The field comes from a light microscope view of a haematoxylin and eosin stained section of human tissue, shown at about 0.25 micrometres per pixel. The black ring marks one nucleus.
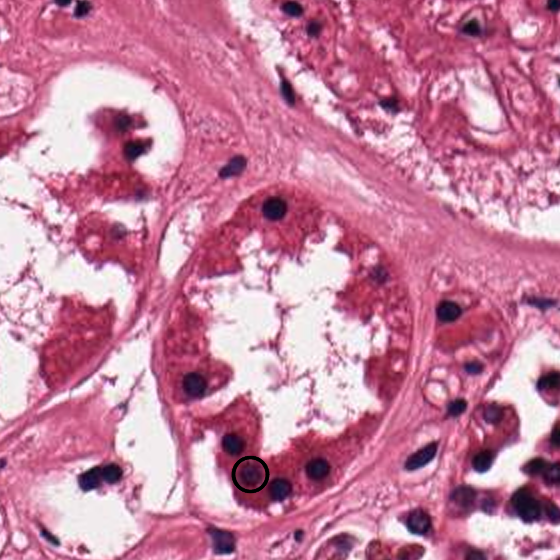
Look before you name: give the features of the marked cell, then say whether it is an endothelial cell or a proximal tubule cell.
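The nucleus lies toward the base of the cell, near the outer wall of the tubule. The cytoplasm is deep red and dense, and its edge facing the lumen is ragged and frayed. The cell is one of a single row of cells lining a tubule, which surrounds a pale lumen holding wispy material. The marked nucleus belongs to a proximal tubule cell.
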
